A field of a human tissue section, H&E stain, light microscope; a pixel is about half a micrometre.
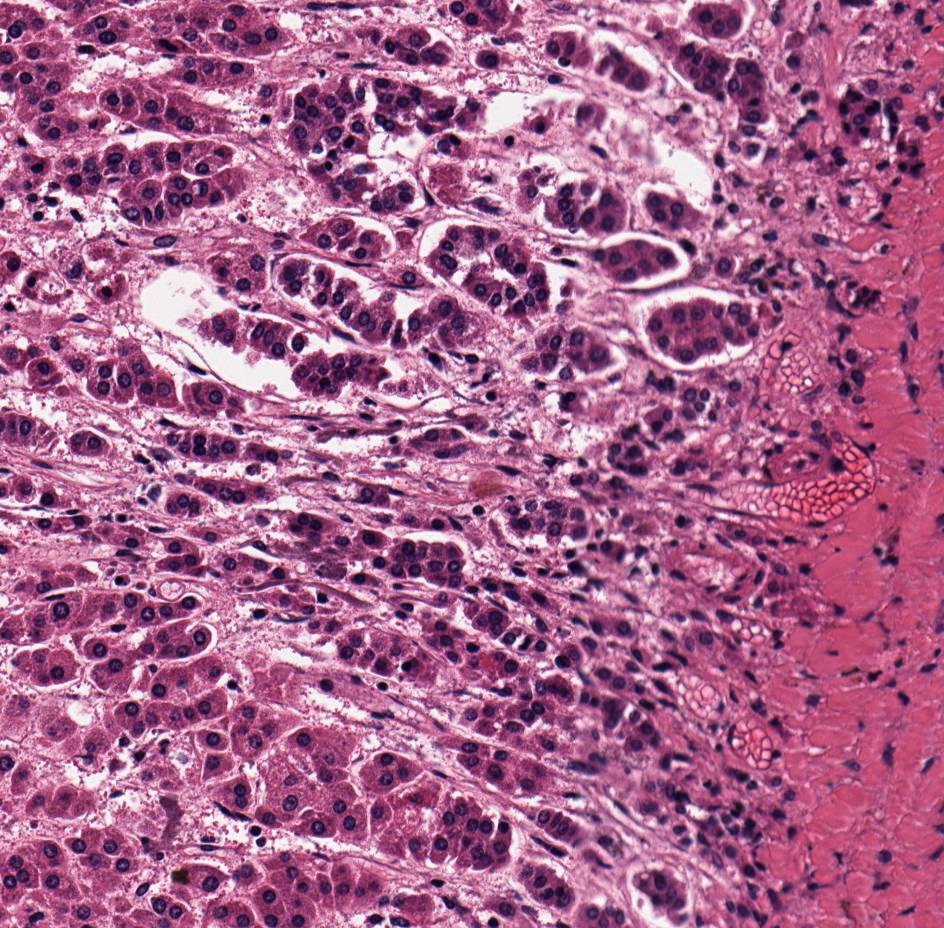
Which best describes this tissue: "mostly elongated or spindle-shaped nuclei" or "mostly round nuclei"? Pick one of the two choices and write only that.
Mostly round nuclei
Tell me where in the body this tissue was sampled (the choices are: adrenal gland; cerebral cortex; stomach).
adrenal gland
